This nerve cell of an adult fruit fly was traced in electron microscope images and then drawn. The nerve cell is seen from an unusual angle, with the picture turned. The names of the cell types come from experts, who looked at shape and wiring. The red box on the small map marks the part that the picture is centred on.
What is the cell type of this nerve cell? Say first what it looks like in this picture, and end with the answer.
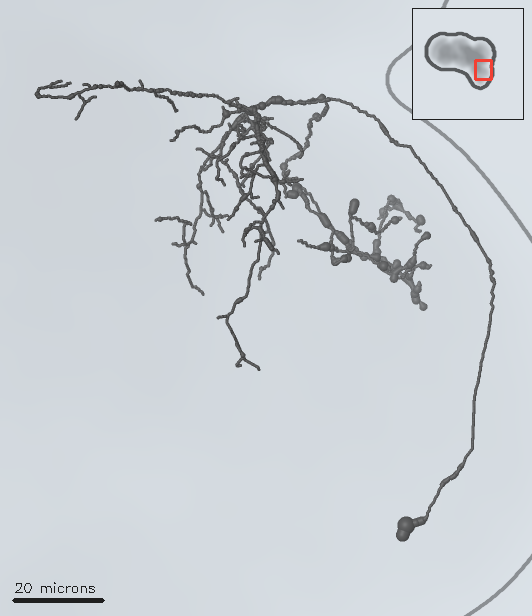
The cell body can be seen at the lower right of the picture. From left to right in the picture it spans about 100 microns. Dozens of branch ends can be seen. This is a nerve-cord intrinsic neuron. The cell type is IN09A042.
